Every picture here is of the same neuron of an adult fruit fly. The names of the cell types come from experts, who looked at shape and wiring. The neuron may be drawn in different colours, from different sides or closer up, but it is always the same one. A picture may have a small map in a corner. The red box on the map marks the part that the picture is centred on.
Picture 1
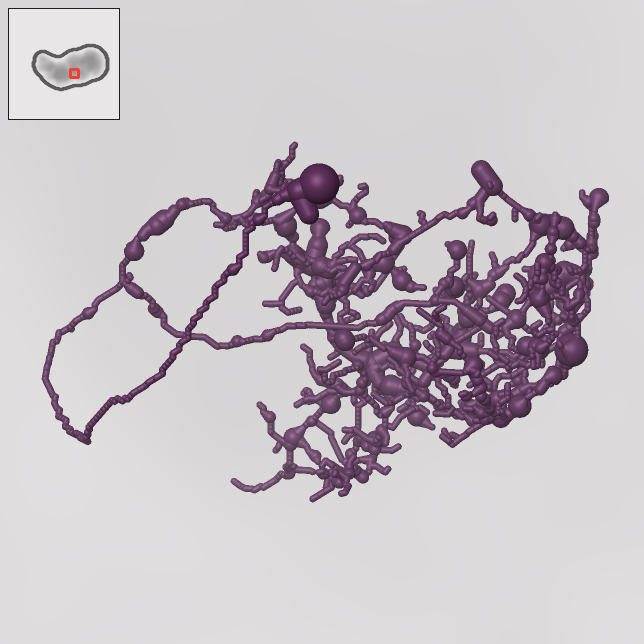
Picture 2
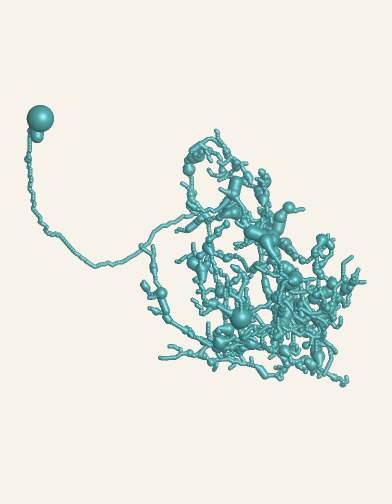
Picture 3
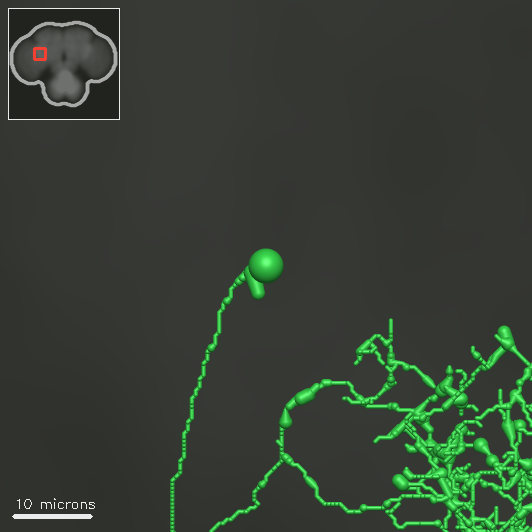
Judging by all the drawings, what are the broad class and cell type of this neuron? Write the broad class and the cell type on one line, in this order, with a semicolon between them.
central-brain intrinsic neuron; AVLP377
